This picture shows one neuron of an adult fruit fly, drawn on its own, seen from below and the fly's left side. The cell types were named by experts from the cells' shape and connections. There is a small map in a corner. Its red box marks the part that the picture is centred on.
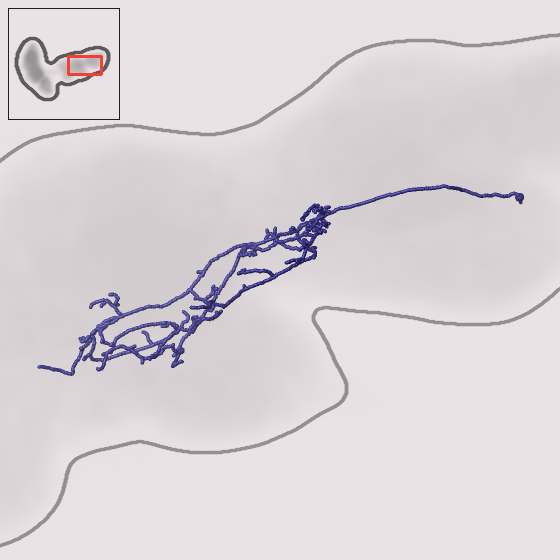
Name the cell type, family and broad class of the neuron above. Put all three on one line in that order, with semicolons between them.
IN03B067; hemilineage 03B; nerve-cord intrinsic neuron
